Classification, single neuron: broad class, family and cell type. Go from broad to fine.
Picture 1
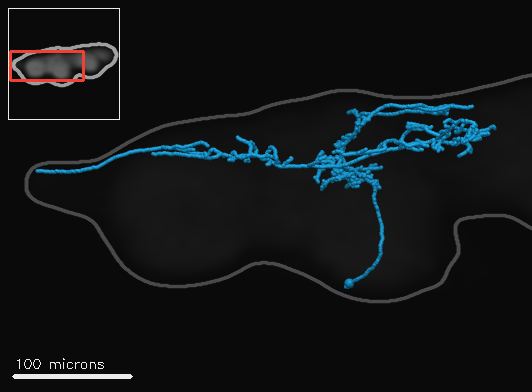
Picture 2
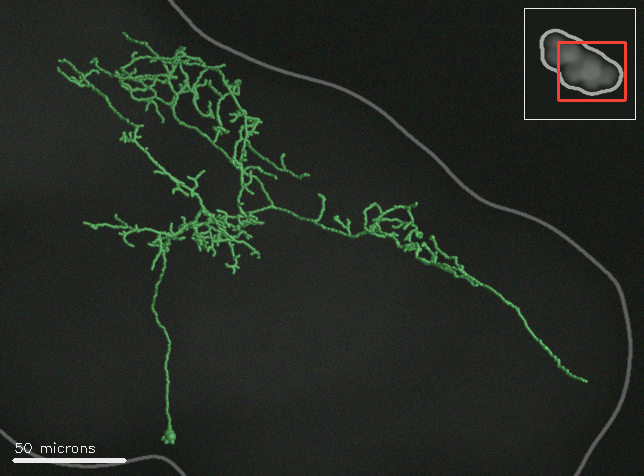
nerve-cord intrinsic neuron; hemilineage 06B; IN06B017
